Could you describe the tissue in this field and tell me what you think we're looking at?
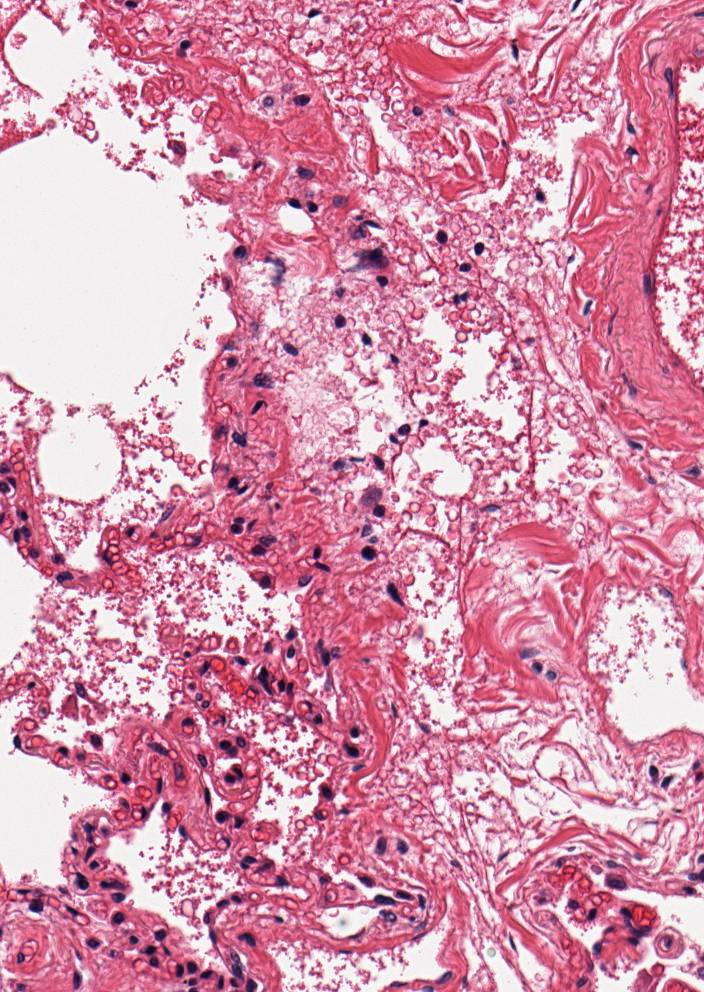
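Large empty rounded spaces in upper left; denser pink tissue on right. Loose red blood cells scattered across most of field, in spaces and tissue alike. Thin walls at lower left hold small capillaries packed with red blood cells. Along right edge, thick wavy bands of deep pink fibres with sparse elongated nuclei run roughly up and down. Tissue is lung.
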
